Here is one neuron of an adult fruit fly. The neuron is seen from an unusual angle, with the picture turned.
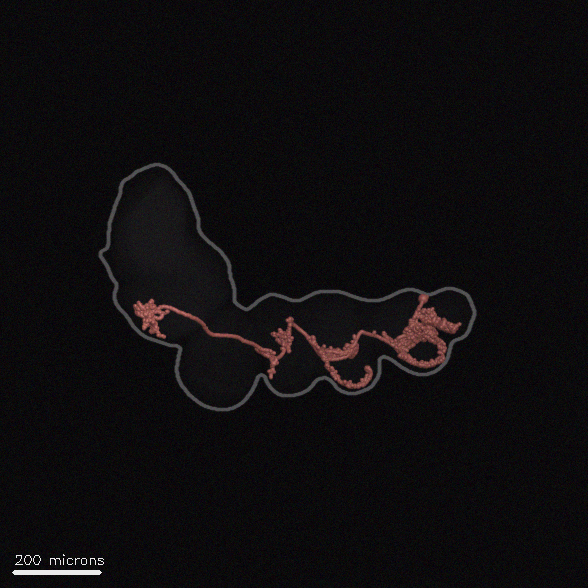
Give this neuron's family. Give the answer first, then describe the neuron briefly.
Its family is hemilineage 01B. Its broad class is ascending neuron. The cell body can be seen on the right of the picture. By the scale bar it is about 750 microns wide in this view.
